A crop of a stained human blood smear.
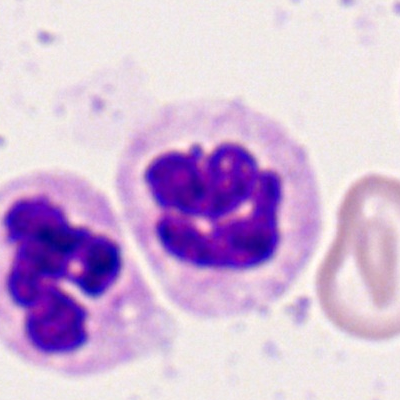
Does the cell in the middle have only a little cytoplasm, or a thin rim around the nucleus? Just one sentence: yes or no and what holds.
No, this cell has broad cytoplasm around its nucleus.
